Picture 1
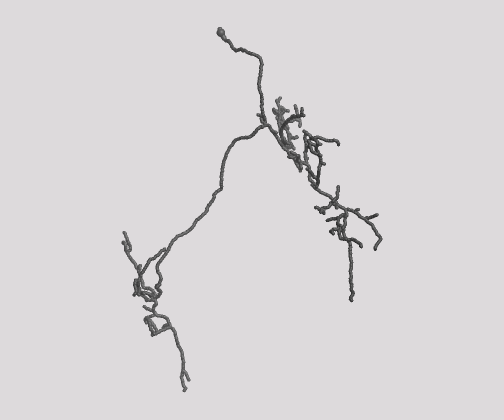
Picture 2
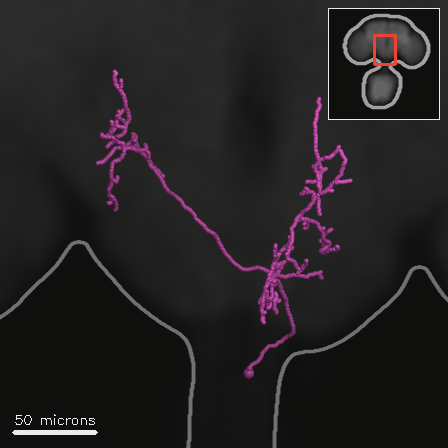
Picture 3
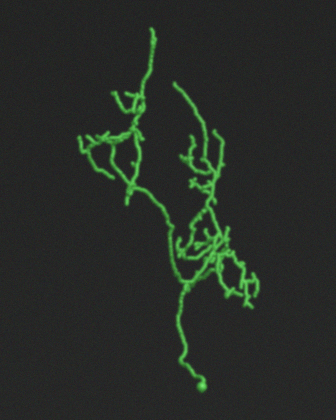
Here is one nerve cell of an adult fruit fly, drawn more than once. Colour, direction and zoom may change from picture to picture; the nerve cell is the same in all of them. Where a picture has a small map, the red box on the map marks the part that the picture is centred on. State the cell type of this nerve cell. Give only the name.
PS337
